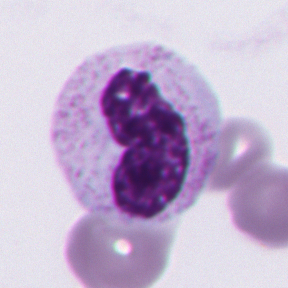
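Band neutrophil at the centre of this blood smear: its nucleus is elongated and split into lobes by several indentations, with dark purple, coarsely clumped chromatin. The cytoplasm is pale lilac-pink, with fine pink-violet granules scattered all through it.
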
